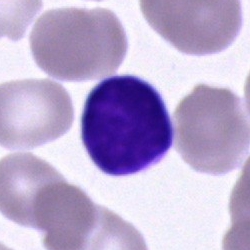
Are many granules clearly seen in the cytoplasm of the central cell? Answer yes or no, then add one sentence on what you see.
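No. No granules are visible in the cell.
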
